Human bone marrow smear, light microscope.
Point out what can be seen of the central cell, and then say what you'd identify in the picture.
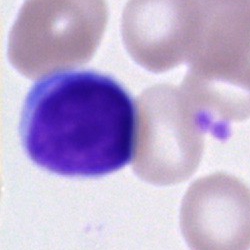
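In outline the cell is roughly round, its sides somewhat flattened and squared off. Nearly the whole cell is filled by the nucleus, so very little cytoplasm remains. What cytoplasm is visible is blue and shows no granules. The cell is a lymphocyte.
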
